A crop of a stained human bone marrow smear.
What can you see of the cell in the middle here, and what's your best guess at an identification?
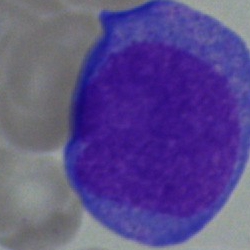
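Roughly round in outline, the cell has a small pointed bulge at its upper left edge. Its chromatin is fine and evenly spread, with no coarse dark clumps. A deep blue rim of cytoplasm is wider below the nucleus than on its left side, and no distinct granules are seen in it. This cell is a blast.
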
